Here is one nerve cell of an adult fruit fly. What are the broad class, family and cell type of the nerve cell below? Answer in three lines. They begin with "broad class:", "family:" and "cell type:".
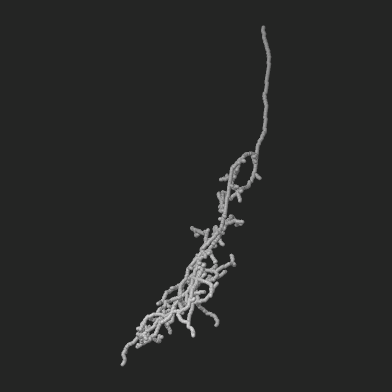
broad class: nerve-cord intrinsic neuron
family: hemilineage 03B
cell type: IN03B063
